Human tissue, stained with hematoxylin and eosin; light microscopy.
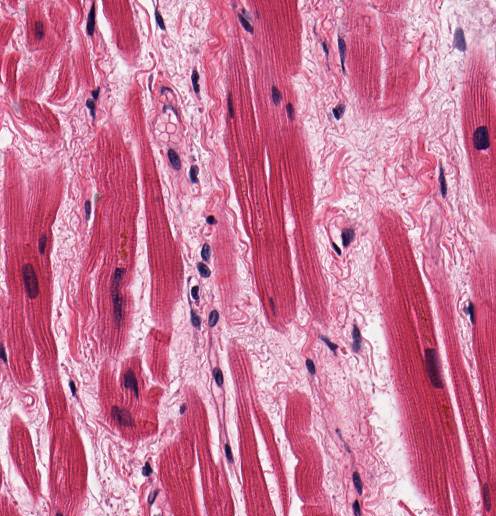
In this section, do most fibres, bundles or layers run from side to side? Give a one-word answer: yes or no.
No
